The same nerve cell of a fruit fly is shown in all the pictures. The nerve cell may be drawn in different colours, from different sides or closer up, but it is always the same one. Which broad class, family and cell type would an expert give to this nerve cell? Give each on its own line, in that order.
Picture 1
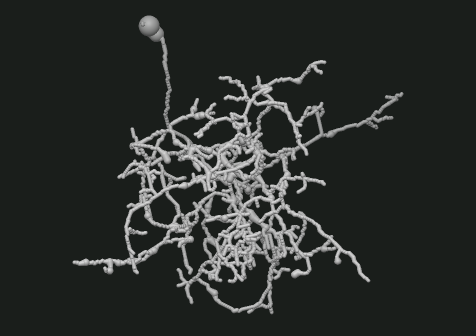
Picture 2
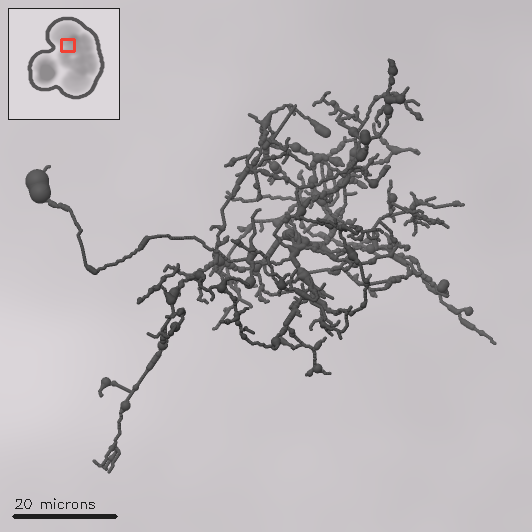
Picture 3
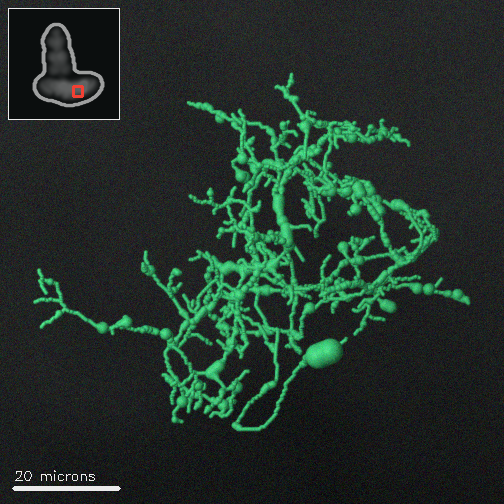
central-brain intrinsic neuron
hemilineage WEDa1
CB1314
